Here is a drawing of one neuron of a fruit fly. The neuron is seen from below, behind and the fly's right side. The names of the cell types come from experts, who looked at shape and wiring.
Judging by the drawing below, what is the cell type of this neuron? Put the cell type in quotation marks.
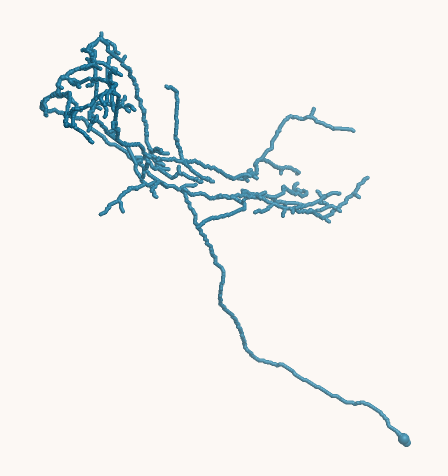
"PS077"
